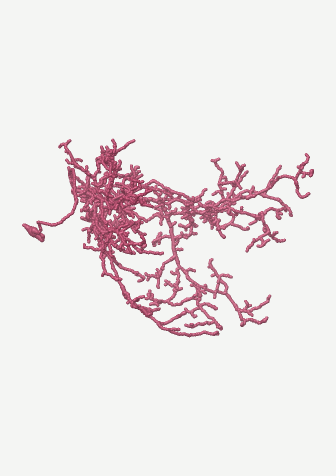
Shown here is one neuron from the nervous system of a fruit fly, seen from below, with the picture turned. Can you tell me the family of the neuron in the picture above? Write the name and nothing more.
hemilineage 03B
